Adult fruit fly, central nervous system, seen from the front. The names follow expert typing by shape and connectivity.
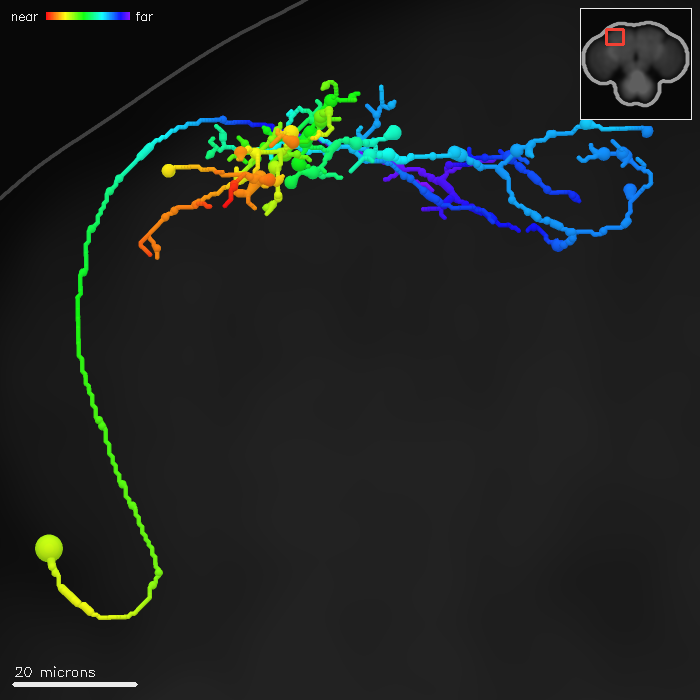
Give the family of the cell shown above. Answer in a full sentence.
The family is hemilineage SLPav2.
